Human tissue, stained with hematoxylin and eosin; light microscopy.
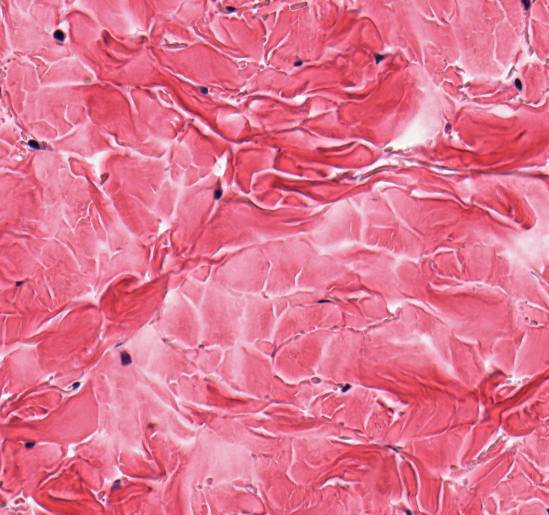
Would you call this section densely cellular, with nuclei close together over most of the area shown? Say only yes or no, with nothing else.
No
